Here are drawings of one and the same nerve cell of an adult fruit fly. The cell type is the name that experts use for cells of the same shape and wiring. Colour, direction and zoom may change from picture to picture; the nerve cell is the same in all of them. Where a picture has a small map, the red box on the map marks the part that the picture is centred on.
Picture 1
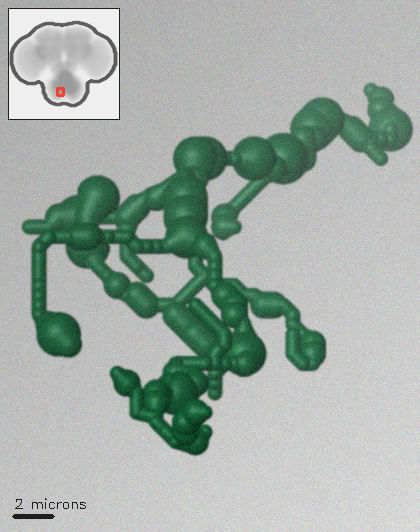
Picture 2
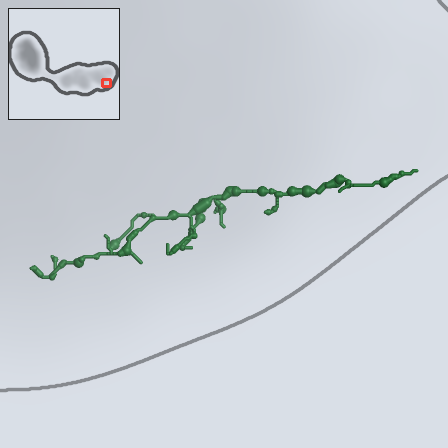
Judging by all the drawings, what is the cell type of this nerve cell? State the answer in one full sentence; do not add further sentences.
By cell type, this nerve cell is classified as SNta28.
